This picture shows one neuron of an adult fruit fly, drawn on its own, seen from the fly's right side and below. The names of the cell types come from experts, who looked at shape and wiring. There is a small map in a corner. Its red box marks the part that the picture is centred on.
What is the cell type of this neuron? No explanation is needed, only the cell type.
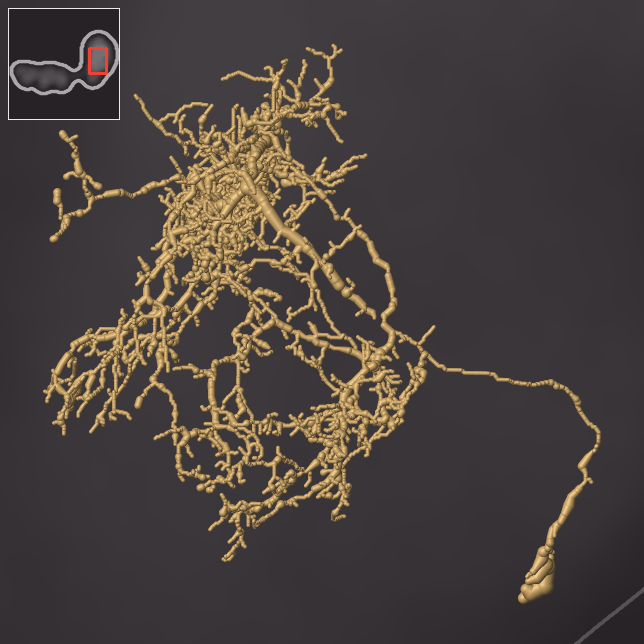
PS306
